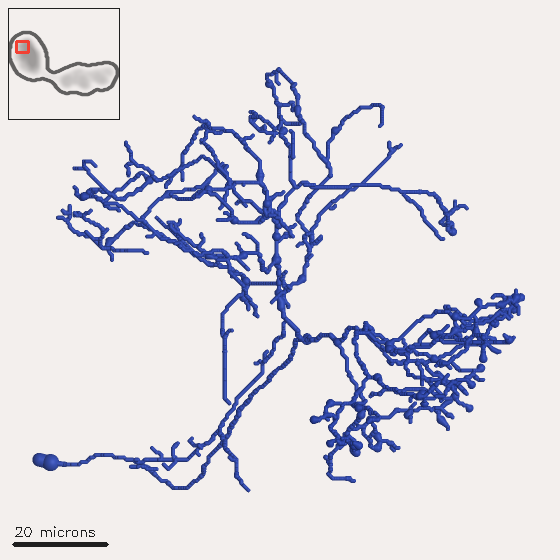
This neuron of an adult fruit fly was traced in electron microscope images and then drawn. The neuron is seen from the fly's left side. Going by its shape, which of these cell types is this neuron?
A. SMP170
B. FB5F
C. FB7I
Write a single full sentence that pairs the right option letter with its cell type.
Given as option B, FB5F is the cell type for the neuron.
